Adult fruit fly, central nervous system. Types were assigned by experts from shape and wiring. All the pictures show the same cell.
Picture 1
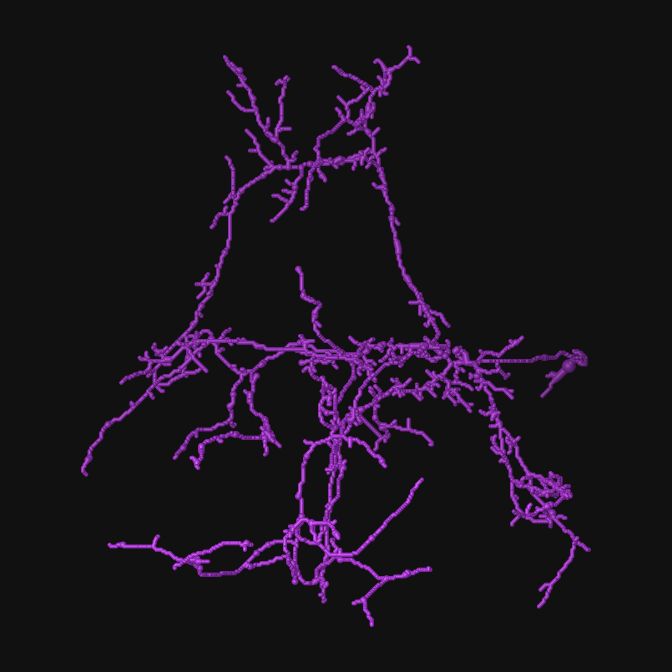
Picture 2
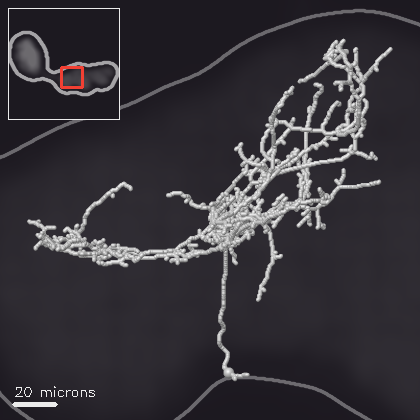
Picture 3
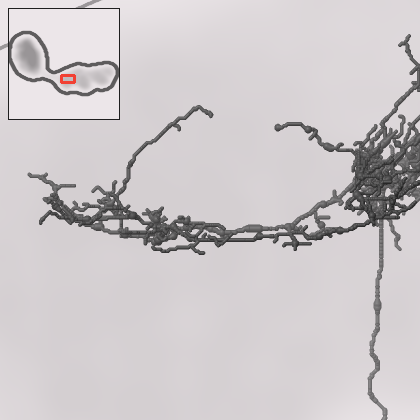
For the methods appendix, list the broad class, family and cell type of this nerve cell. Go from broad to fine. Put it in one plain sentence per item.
A nerve-cord intrinsic neuron of hemilineage 12A, type TN1a_b.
